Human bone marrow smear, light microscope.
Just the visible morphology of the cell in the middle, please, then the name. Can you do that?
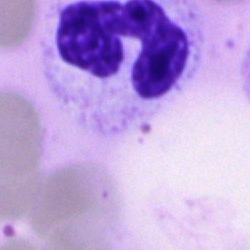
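Its nucleus bends into a horseshoe, two thick lobes joined across the top. That nucleus sits in the upper part of the cell, leaving most of the cytoplasm below. The cytoplasm is plentiful and pale pinkish-lilac, with fine lilac granules scattered through it. It's a band neutrophil.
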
